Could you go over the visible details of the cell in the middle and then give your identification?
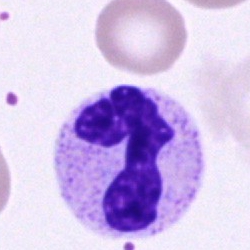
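First, the outline: round and smooth. Next, the chromatin: dark purple and densely clumped. Then the cytoplasm: plentiful and pale pinkish-lilac, with fine small lilac granules scattered evenly through it. This is a segmented neutrophil.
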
